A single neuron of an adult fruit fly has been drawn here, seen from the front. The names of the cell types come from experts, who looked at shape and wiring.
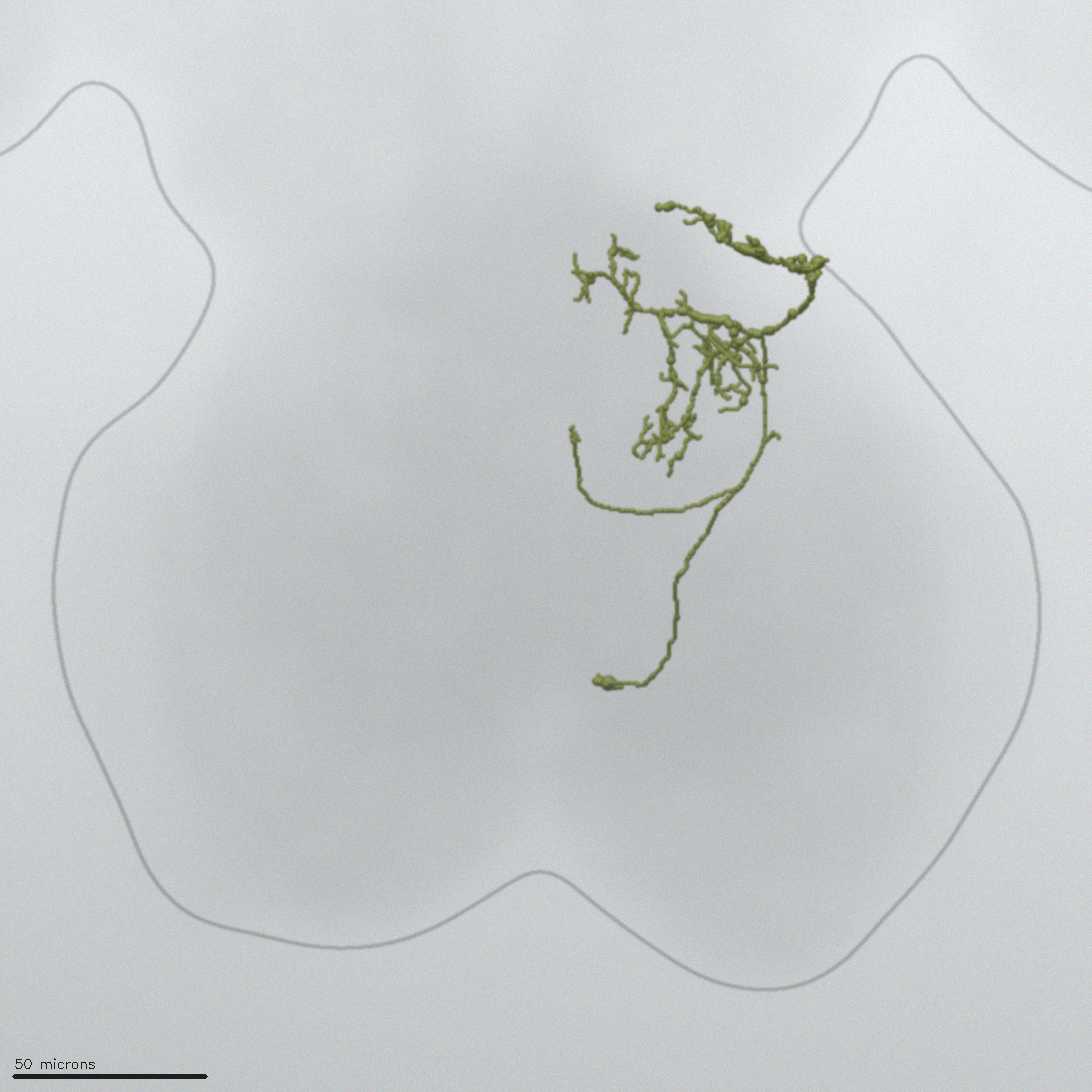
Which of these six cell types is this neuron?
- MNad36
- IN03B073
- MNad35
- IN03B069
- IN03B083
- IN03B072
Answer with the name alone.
IN03B072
